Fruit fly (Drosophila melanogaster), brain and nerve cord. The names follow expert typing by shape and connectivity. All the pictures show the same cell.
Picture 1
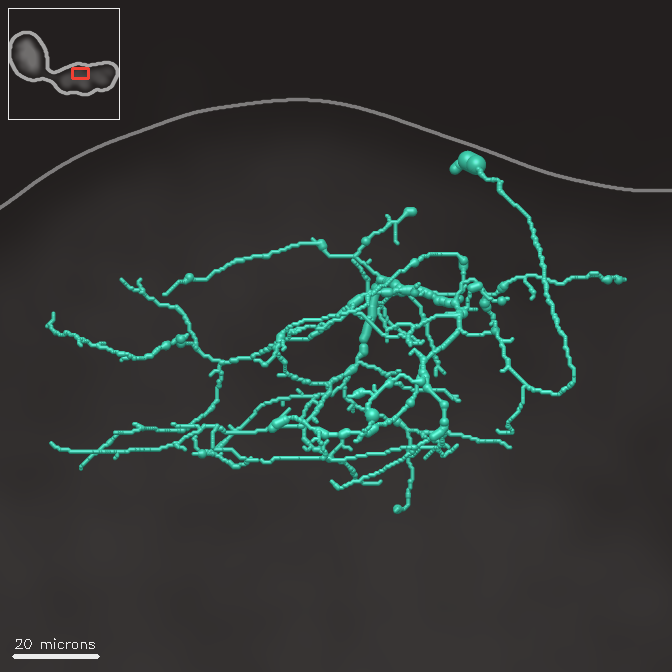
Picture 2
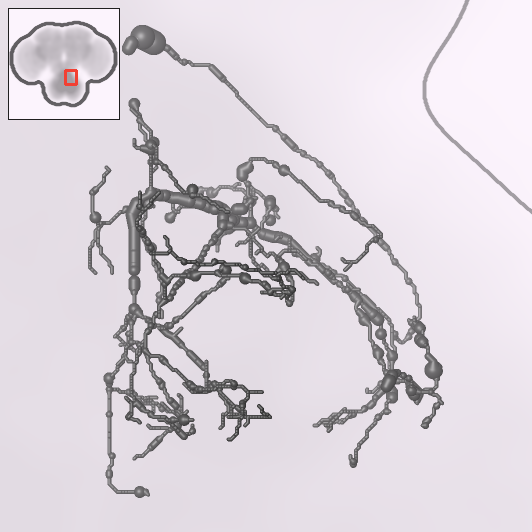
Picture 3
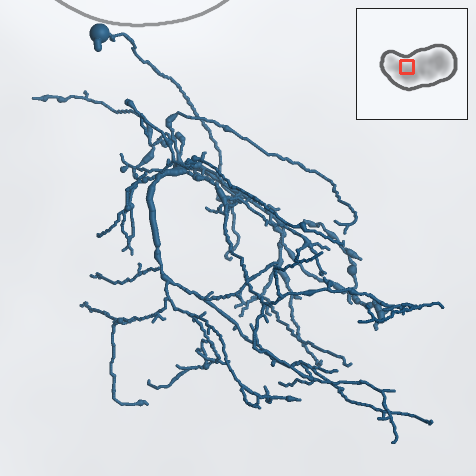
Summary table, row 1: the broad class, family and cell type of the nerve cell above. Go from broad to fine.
nerve-cord intrinsic neuron; hemilineage 11B; IN11B016_a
